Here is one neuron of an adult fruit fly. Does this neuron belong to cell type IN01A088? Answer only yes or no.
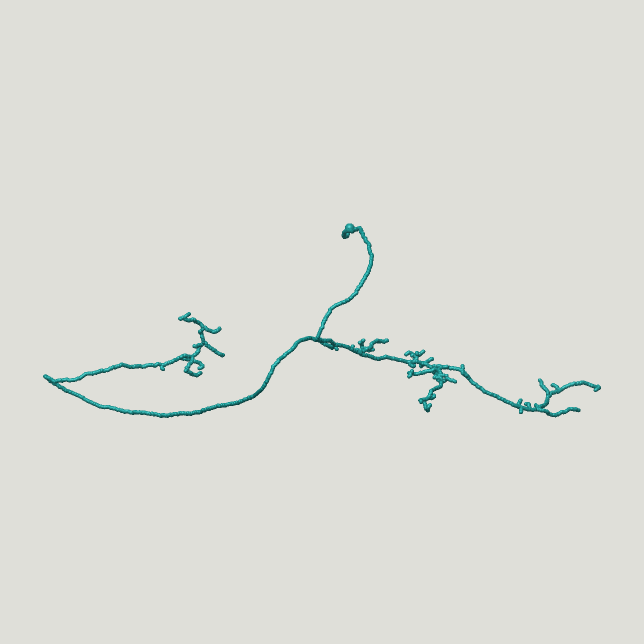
yes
